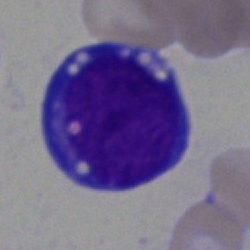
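Blast at the centre of this stained bone marrow smear. Notice its round, smooth outline. Several small, clear, round vacuoles sit along its edge, mostly at the upper and left margins. You won't find any granules in the cytoplasm.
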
